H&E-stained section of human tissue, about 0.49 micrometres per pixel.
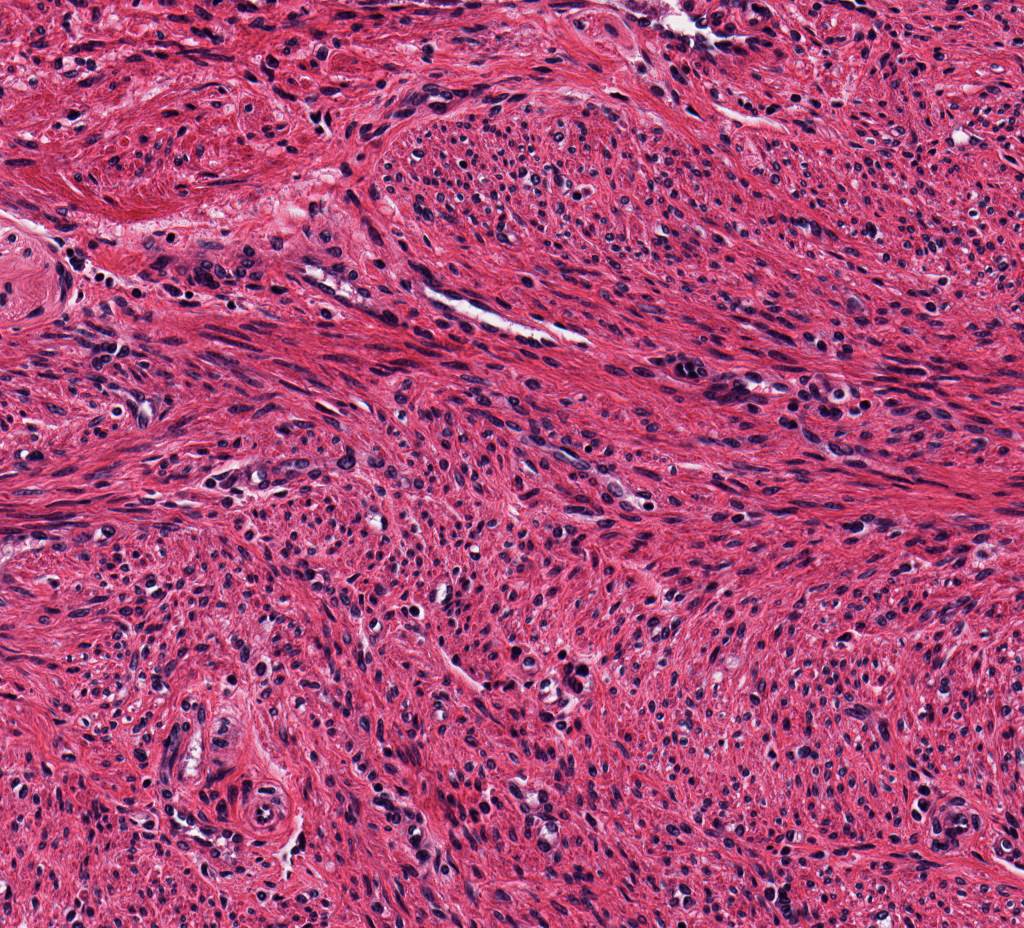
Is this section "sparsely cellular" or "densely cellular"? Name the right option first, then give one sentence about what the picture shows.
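Densely cellular. Spindle cells are packed in fascicles that run in different directions, with one broad band crossing the middle of the field roughly from left to right.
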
